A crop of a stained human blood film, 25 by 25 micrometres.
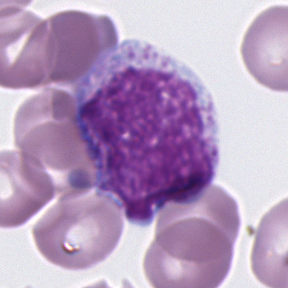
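Myelocyte, the cell in the middle of this stained blood smear. Look first at the nucleus: it fills most of the cell, about 13 micrometres across, leaving only a narrow rim of cytoplasm. That rim is pale blue, with fine purple granules scattered through it. Now find the lower edge of the nucleus, where a small blunt projection sticks out.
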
